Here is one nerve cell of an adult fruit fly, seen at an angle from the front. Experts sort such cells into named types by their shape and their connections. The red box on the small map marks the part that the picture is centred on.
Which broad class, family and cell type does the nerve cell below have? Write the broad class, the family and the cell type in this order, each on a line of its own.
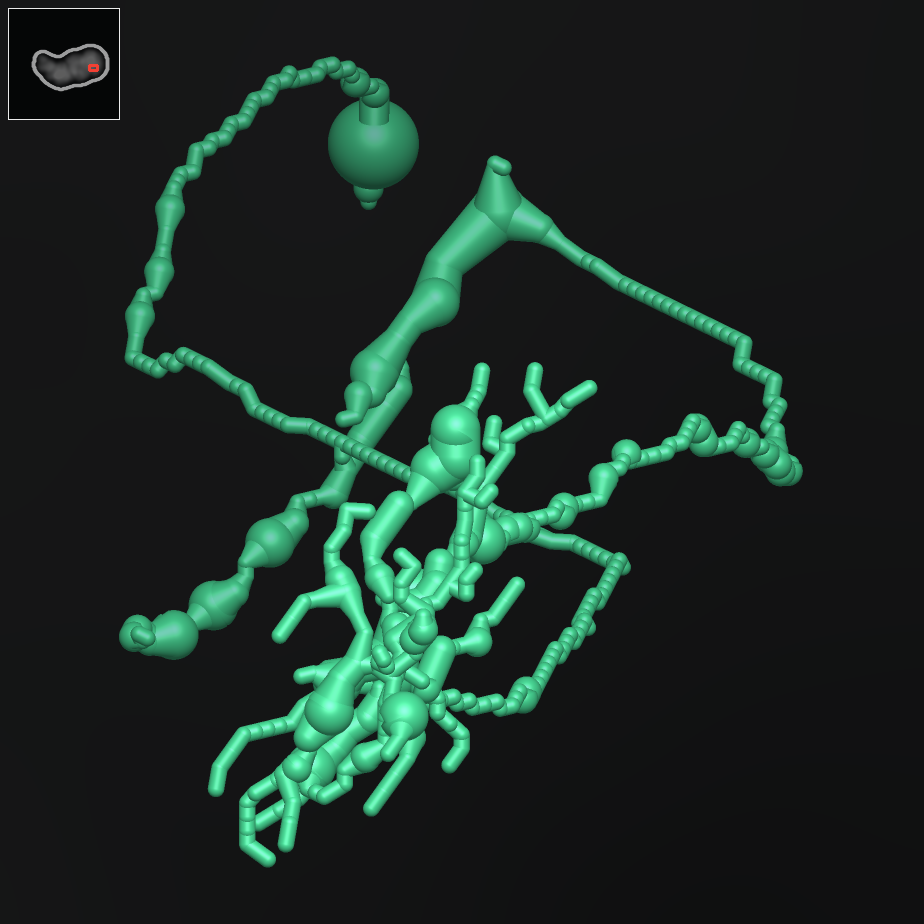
optic-lobe intrinsic neuron
T
T5c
